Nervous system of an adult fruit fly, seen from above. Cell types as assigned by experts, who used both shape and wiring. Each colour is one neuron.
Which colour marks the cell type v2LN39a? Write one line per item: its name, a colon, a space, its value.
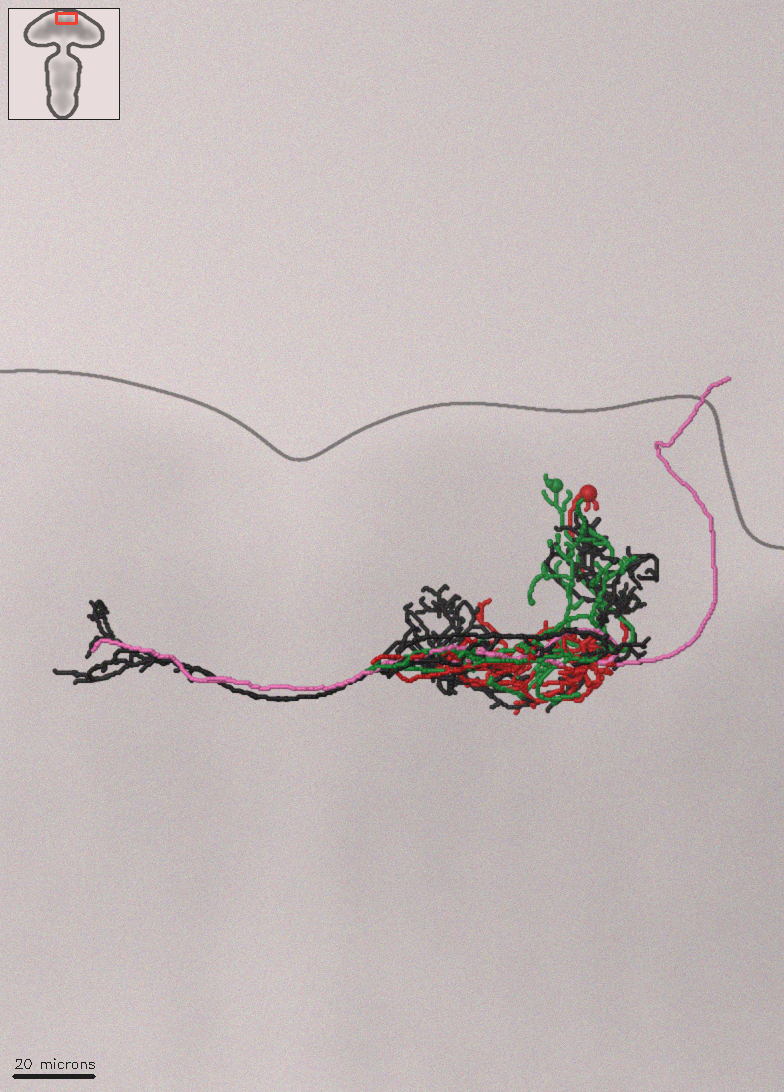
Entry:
colour: green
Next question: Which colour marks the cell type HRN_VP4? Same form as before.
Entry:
colour: pink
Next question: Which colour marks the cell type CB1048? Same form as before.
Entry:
colour: red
